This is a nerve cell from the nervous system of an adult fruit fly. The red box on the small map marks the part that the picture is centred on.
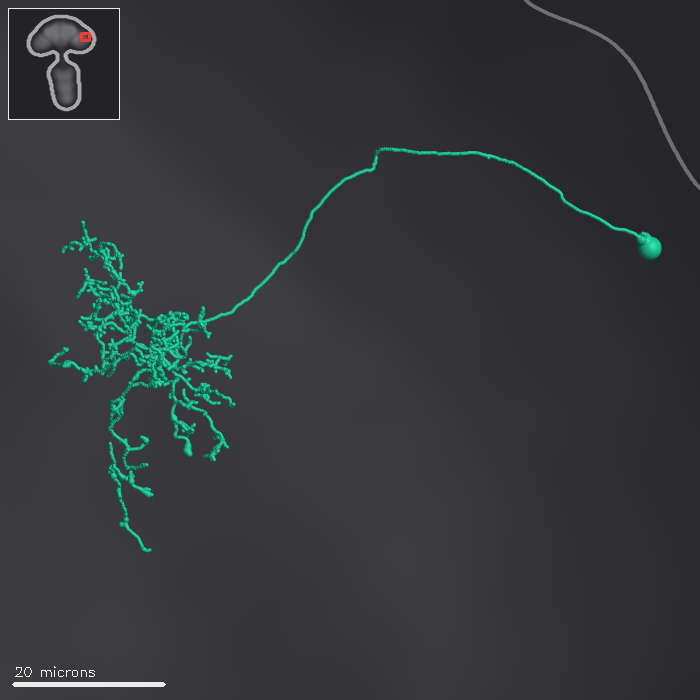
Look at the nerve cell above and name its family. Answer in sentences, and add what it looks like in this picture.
The family is Cm. It is an optic-lobe intrinsic neuron. It lies in the brain. From left to right in the picture it spans about 80 microns. Dozens of branch ends can be seen.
